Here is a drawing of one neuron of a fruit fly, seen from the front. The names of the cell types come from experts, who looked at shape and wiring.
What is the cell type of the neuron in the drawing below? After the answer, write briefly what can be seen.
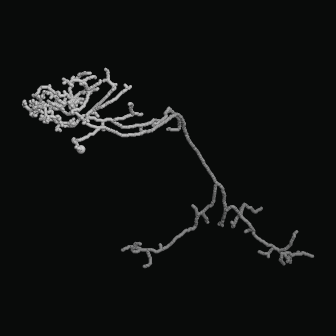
The cell type is AOTU007_b. This is a central-brain intrinsic neuron. The cell body is on the left of the picture. In this view it is wider than it is tall.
